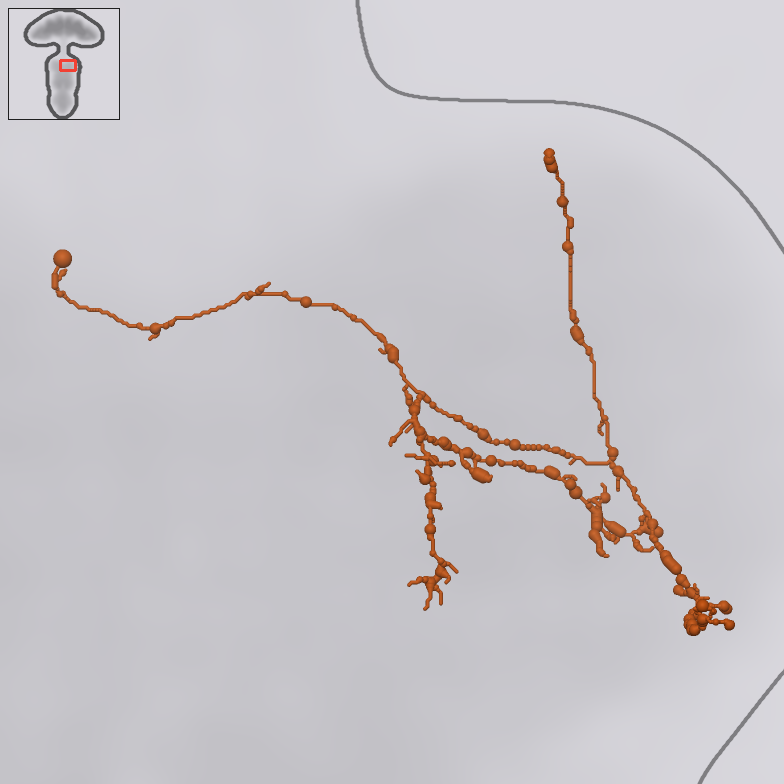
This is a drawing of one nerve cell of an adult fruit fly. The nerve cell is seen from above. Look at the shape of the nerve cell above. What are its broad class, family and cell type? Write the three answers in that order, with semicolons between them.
nerve-cord intrinsic neuron; hemilineage 14A; IN14A038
